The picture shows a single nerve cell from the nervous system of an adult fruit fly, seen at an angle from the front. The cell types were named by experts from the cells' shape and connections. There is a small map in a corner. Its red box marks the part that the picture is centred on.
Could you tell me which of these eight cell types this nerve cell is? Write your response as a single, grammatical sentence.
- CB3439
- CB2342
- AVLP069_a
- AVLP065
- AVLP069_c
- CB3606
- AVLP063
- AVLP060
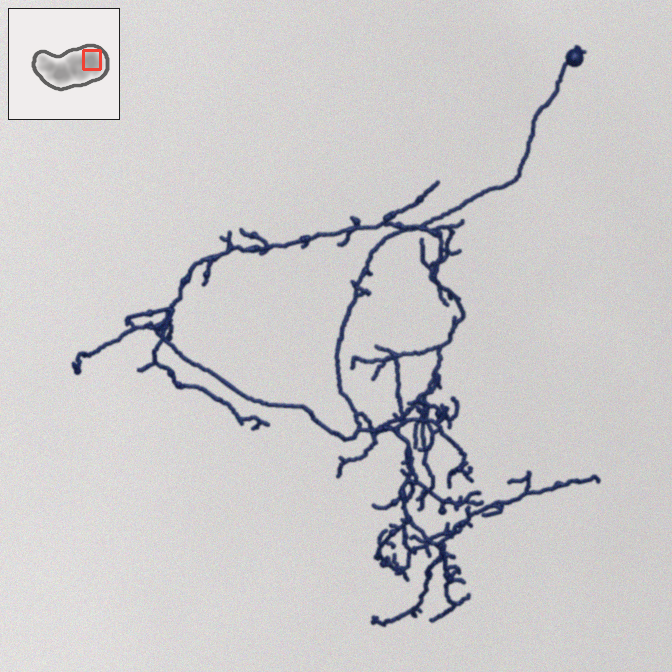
The cell type of the nerve cell here is AVLP069_c.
